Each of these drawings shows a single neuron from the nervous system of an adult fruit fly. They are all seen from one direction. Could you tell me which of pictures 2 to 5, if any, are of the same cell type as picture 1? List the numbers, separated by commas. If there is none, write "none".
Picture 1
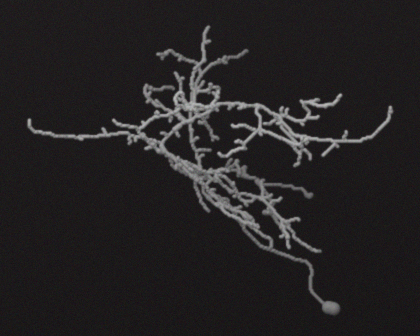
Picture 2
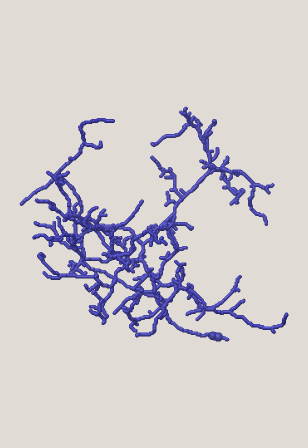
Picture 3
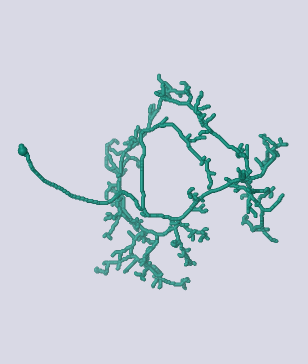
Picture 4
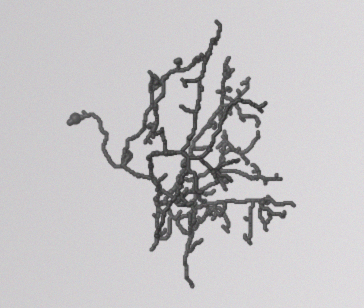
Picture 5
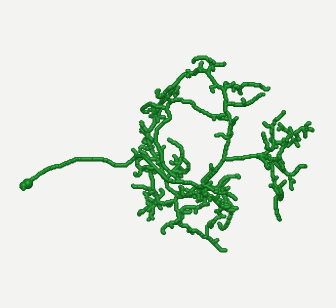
none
